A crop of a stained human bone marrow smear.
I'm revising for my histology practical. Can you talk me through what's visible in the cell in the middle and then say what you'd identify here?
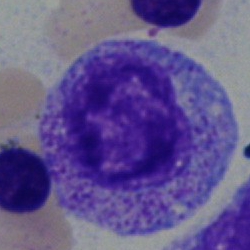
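The cell has a round, smooth outline. A large nucleus sits above the centre, so more cytoplasm lies below it than above. The cytoplasm is pale blue, with many purple-red granules scattered throughout. The cell is a myelocyte.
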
